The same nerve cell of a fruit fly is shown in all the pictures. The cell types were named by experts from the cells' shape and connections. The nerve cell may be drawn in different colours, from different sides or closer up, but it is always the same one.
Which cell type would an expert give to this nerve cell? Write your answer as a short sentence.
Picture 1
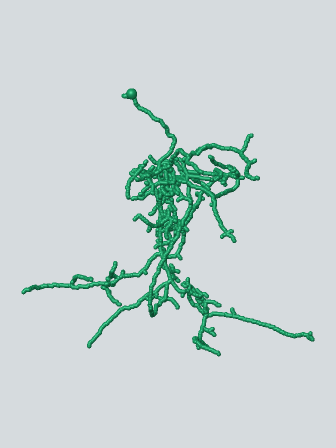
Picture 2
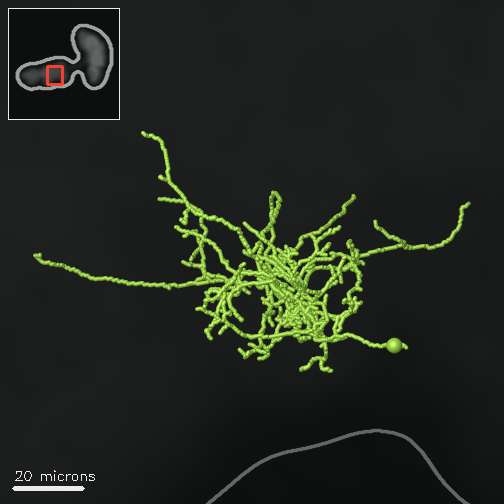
The cell type is IN17A095.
